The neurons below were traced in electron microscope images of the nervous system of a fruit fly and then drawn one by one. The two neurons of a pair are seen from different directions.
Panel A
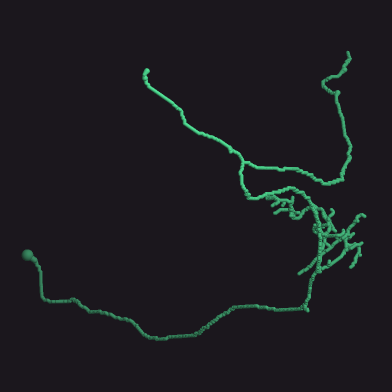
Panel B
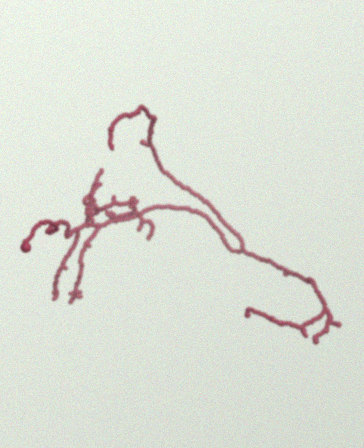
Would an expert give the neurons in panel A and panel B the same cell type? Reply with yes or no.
no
